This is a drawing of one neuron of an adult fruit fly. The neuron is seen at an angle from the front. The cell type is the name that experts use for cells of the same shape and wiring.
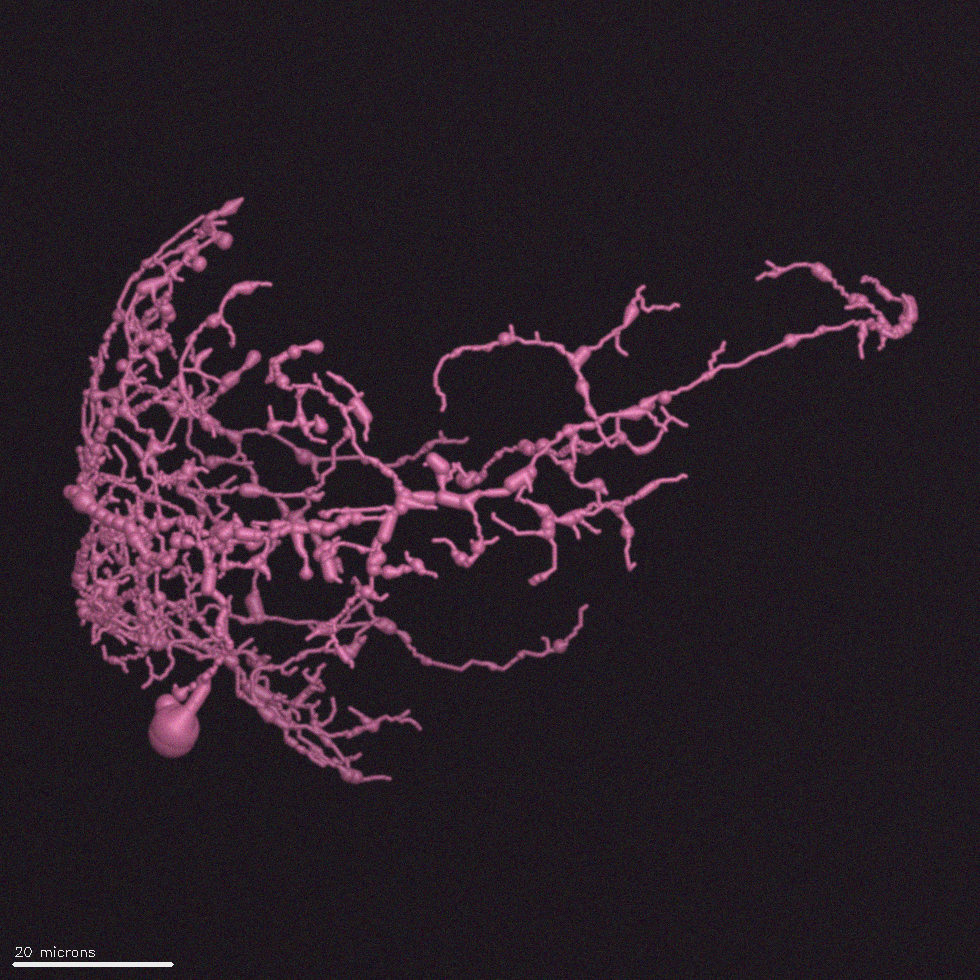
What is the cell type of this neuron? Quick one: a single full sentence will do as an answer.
Belonging to the cell type AVLP290_b is this neuron.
